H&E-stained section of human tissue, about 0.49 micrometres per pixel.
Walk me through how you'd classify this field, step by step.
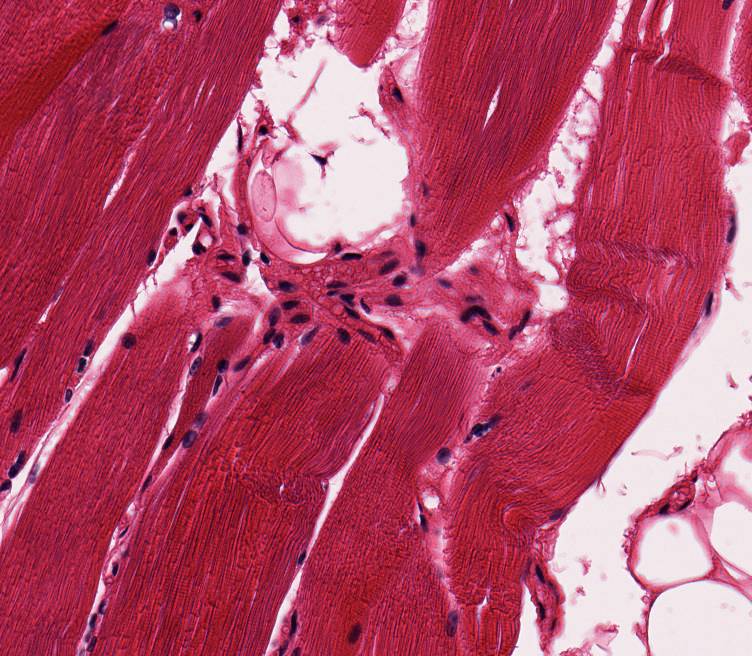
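This is skeletal muscle. See how the dark, elongated nuclei sit at the fibre edges, in cytoplasm stained a deep red-pink.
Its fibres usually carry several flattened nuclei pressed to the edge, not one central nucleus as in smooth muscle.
Near the centre, small dark oval nuclei cluster in the stroma between fibres, and narrow white clefts separate many neighbouring fibres.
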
